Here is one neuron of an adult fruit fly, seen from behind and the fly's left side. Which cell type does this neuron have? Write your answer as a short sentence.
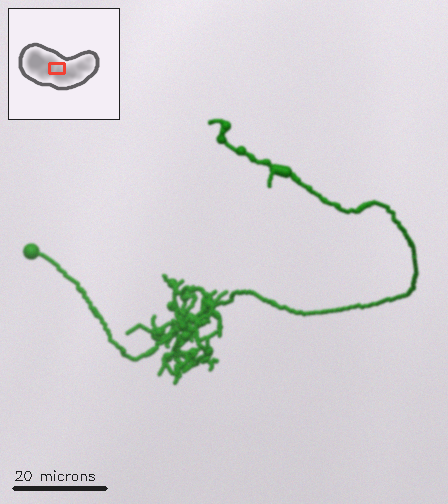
The cell type is Tm5c.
